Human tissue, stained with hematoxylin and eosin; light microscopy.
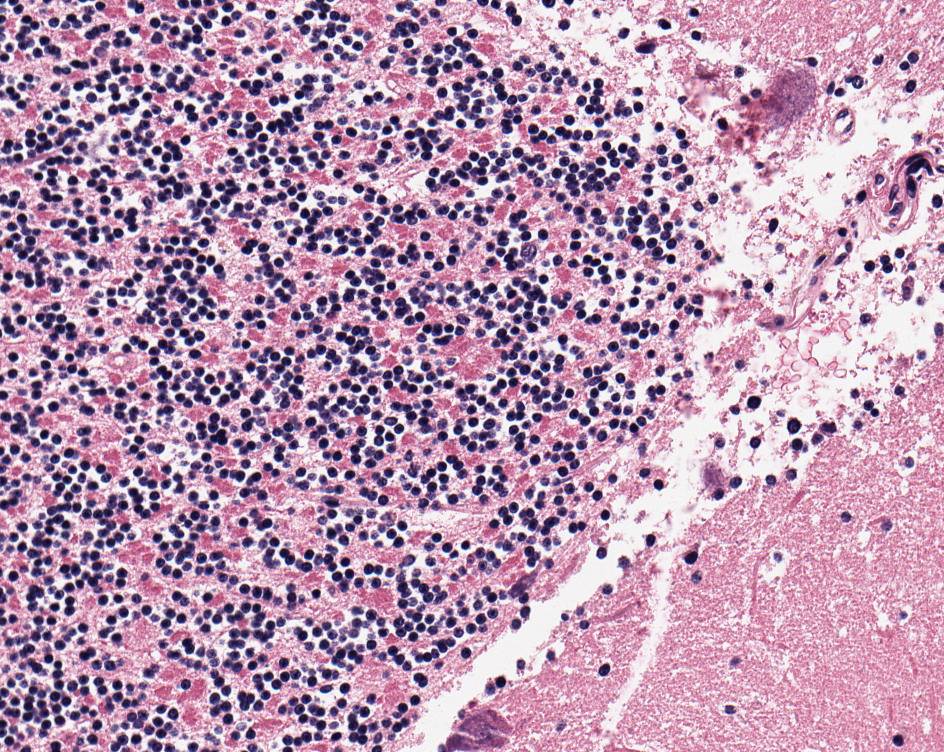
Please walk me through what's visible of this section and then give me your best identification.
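Field split: densely cellular zone left and upper; pale, sparsely cellular zone lower right. Dense zone packed with small, round, darkly staining nuclei, very little visible cytoplasm. Upper right, in loose tissue: small vessel, wavy pink wall. Name: cerebellum.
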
